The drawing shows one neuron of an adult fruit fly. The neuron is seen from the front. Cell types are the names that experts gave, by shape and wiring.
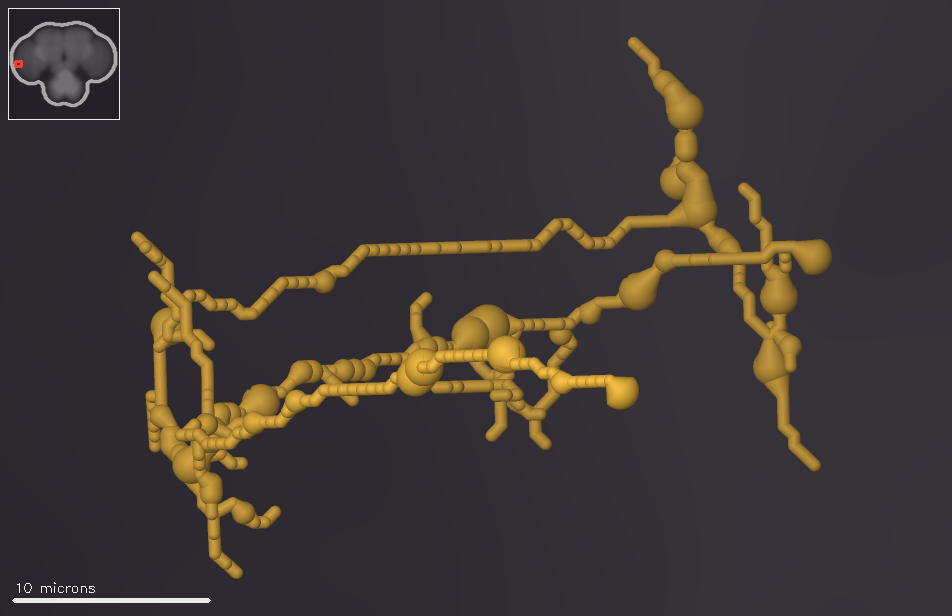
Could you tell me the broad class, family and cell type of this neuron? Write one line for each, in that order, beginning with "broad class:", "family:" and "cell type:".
broad class: optic-lobe intrinsic neuron
family: Mi
cell type: Mi15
